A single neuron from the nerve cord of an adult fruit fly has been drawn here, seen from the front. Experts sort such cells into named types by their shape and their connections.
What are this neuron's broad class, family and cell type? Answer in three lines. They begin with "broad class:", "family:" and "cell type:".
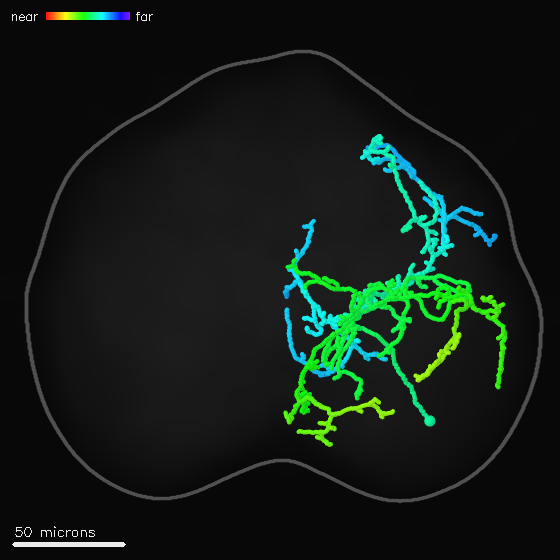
broad class: nerve-cord intrinsic neuron
family: hemilineage 03A
cell type: IN03A052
